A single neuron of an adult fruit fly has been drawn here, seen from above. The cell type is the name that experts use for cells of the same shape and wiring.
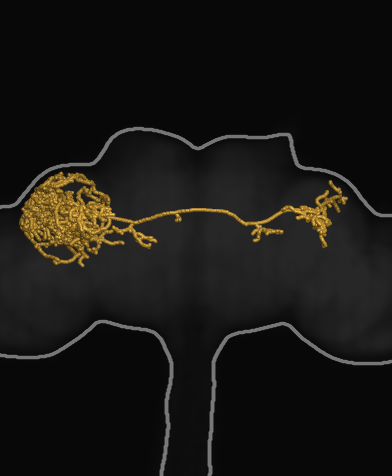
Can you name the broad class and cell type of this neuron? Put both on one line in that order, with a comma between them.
central-brain intrinsic neuron, AVLP314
